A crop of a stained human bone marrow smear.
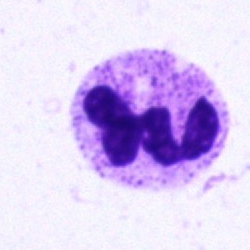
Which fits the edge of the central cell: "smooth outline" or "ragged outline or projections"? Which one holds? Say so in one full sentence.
No projections, blebs or ragged parts break the cell's outline.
